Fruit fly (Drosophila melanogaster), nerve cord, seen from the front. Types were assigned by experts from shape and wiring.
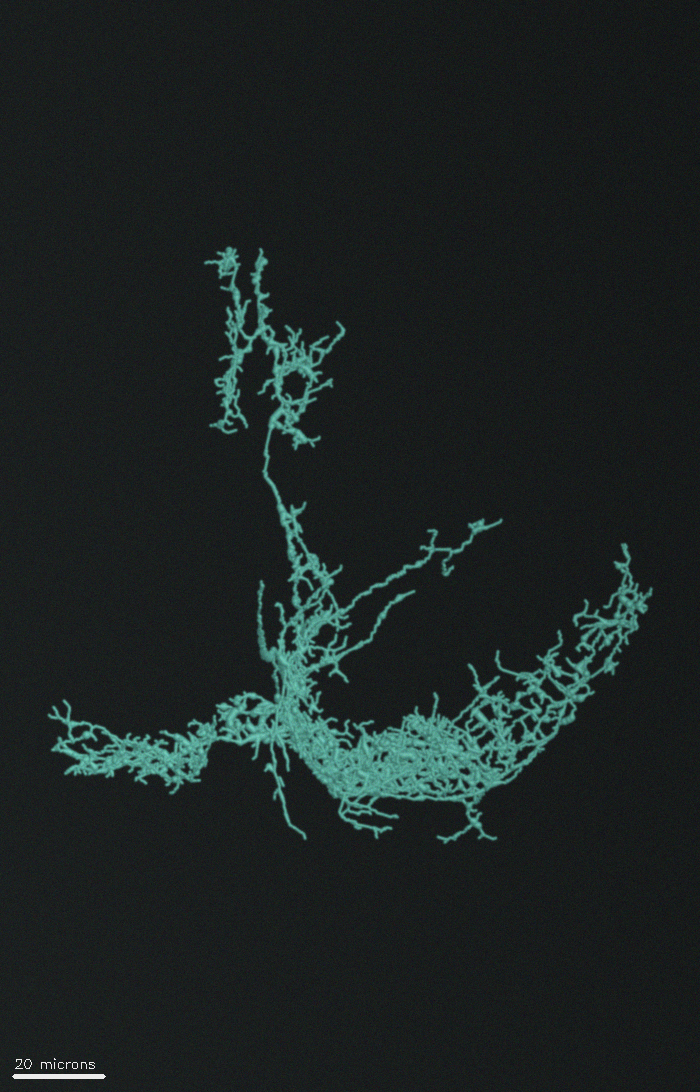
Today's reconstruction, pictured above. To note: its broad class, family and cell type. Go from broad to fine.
descending neuron; hemilineage MX3; DNge122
